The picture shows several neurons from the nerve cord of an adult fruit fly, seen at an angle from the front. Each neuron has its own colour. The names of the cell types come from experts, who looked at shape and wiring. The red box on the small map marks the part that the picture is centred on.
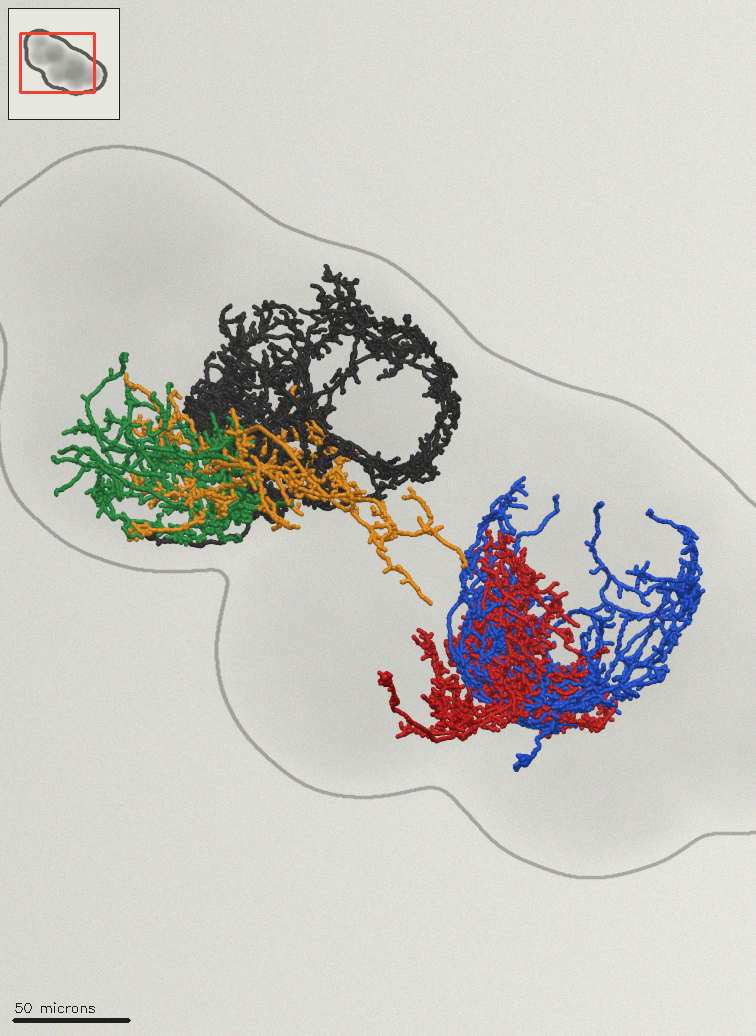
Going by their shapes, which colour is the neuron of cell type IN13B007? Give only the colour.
black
